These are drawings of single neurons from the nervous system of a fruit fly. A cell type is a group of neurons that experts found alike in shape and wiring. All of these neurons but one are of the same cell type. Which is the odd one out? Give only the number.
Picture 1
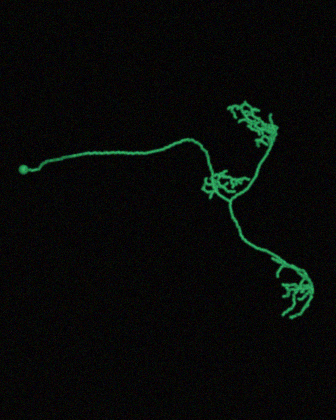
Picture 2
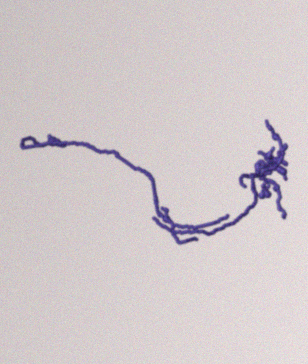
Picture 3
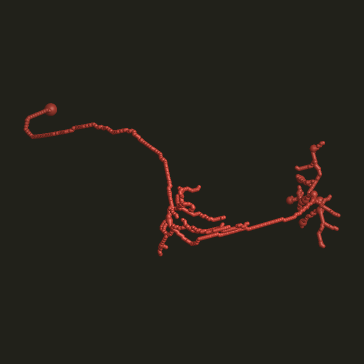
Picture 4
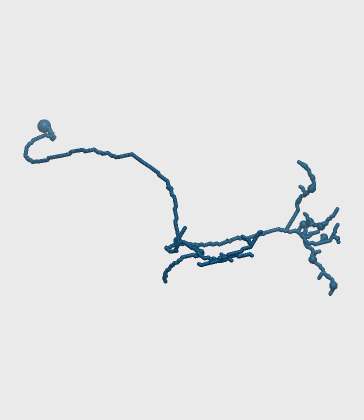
1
